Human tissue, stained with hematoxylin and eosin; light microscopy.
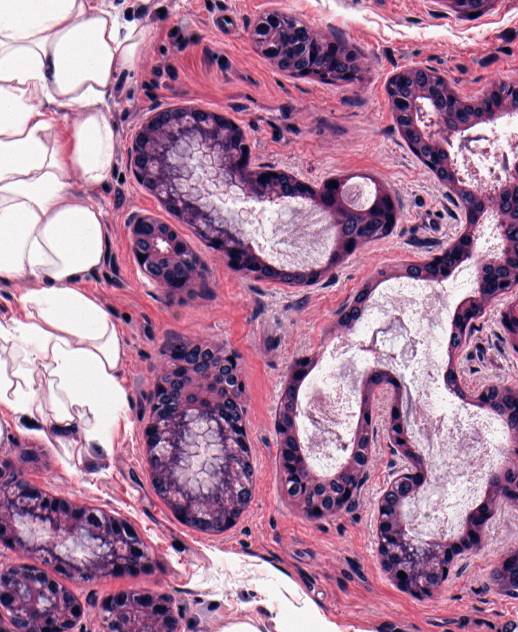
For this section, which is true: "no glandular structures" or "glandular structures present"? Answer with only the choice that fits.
Glandular structures present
